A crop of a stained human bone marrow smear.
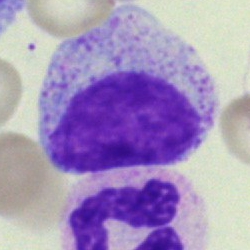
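Myelocyte in the middle of a stained human bone marrow smear. The outline is irregular and somewhat angular rather than smoothly round. Dark purple chromatin is broken by small scattered paler patches. Abundant pale blue-grey cytoplasm contains no vacuoles.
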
